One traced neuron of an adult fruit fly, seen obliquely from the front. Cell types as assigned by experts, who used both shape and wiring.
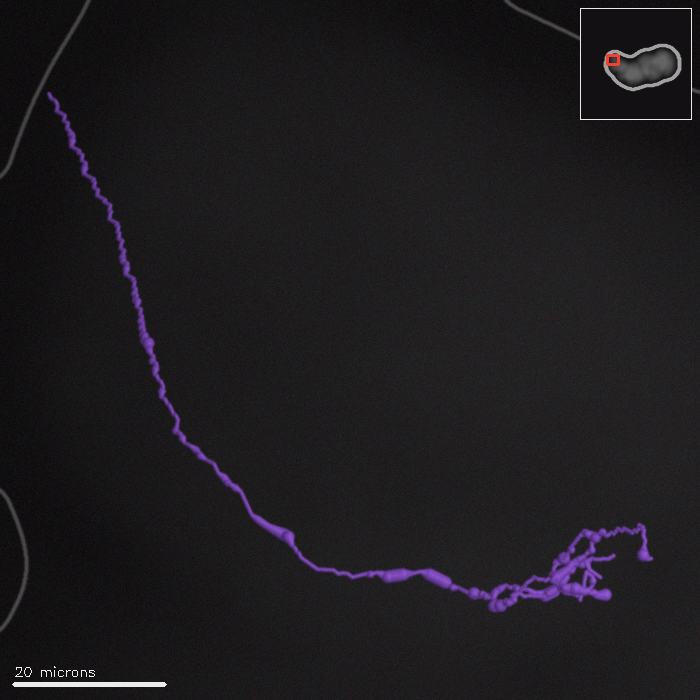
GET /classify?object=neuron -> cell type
SNxx04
